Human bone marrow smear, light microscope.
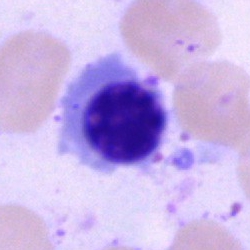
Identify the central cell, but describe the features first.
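Look at the outline first: it's irregular, with angular margins on the left side. The nucleus sits off-centre toward the right, and the cytoplasm is widest on the left side of the nucleus. No vacuoles are seen in the cytoplasm. This one's an erythroblast.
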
